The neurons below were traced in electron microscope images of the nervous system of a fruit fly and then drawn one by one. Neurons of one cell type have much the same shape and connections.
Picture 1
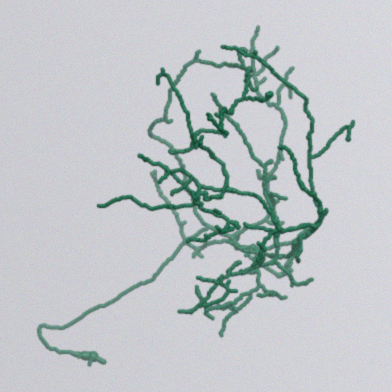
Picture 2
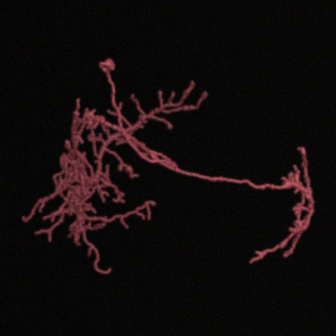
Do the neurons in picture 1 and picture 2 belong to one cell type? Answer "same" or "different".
different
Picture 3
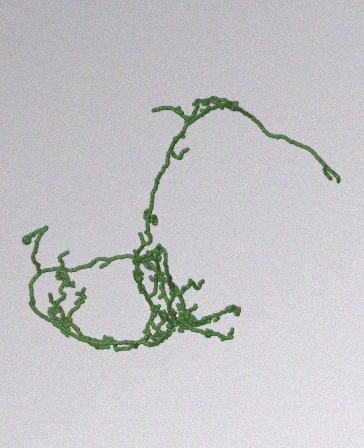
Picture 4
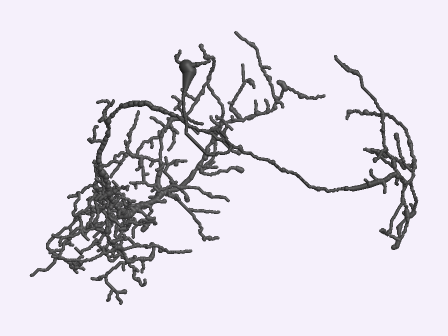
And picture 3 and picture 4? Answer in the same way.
different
